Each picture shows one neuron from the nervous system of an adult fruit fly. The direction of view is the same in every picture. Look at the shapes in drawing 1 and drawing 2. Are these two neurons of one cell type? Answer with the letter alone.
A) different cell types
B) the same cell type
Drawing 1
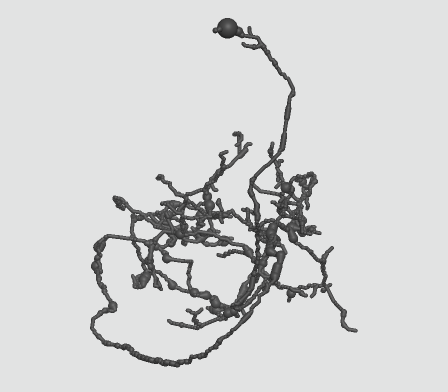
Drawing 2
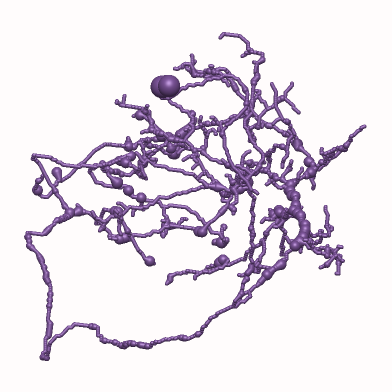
B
